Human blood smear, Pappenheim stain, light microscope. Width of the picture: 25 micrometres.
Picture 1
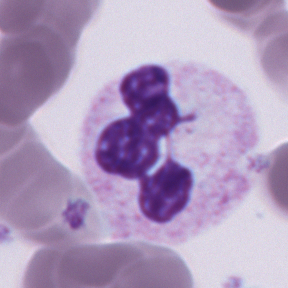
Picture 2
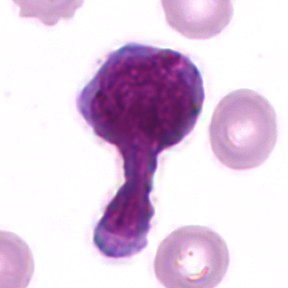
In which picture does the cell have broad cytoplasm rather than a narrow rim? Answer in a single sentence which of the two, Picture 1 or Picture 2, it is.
For the cell in picture 1, the cytoplasm is broad.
